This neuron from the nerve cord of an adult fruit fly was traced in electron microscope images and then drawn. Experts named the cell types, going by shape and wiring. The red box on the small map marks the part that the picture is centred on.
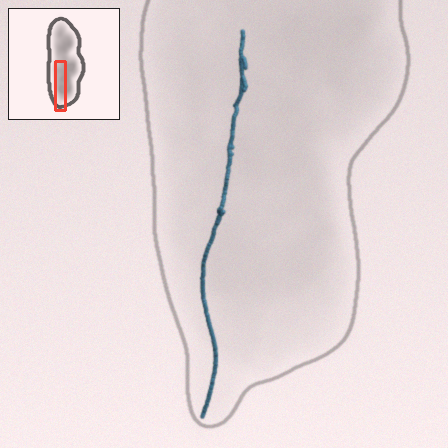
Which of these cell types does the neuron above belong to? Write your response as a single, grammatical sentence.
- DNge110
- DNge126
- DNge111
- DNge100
The cell type this neuron represents is DNge126.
